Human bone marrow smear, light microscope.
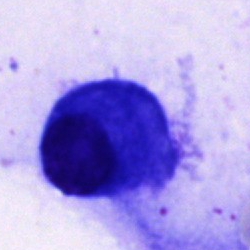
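Plasma cell with a round outline, smooth along the left and upper edges. Cytoplasm deep blue, nearly as dark as the nucleus, mostly on the right side. Right edge frayed, fine purple wisps extending from it.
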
